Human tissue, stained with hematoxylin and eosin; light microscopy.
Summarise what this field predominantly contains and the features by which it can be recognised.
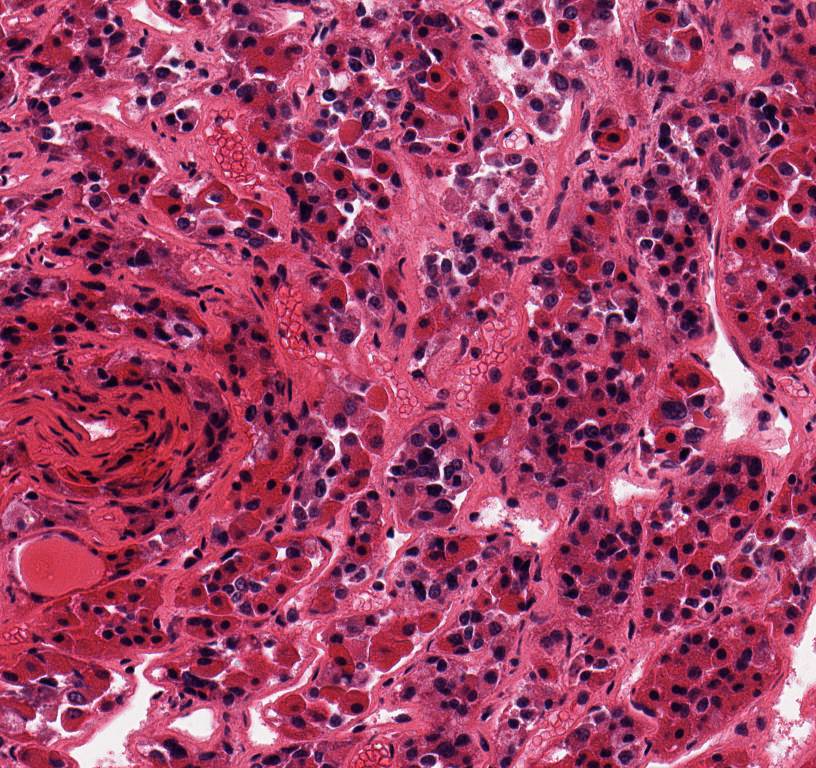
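The field mainly shows the pars distalis of the pituitary. Many cells have abundant, deeply eosinophilic cytoplasm, and the nested cells mostly have round, darkly stained nuclei.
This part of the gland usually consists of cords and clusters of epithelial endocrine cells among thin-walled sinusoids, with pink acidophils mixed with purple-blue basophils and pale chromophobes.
The nests and the pink cytoplasm agree with this. At the left edge, spindle cells are wrapped in a concentric whorl around a small slit-like space.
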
